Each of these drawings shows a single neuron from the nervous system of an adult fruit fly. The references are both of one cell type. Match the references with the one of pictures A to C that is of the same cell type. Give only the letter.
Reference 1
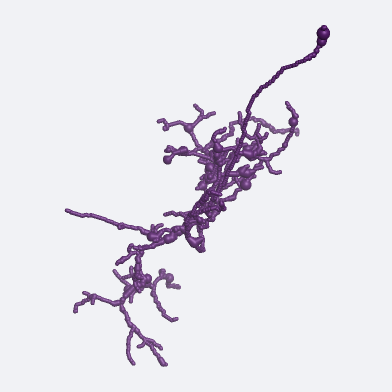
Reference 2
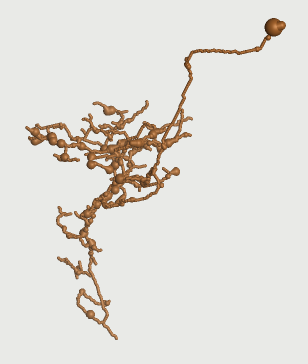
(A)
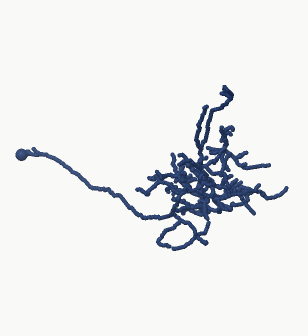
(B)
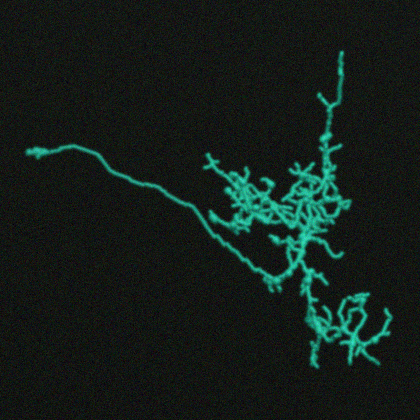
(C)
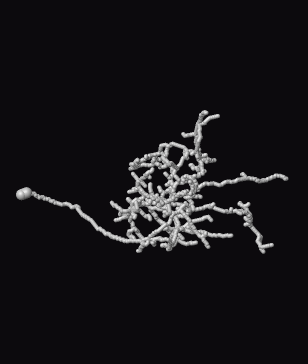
B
